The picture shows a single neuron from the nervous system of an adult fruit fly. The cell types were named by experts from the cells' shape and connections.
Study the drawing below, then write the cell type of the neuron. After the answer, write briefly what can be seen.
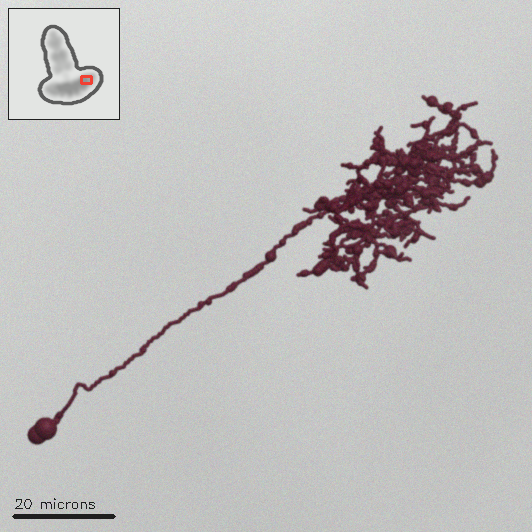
The cell type is Pm1. Its broad class is optic-lobe intrinsic neuron. The cell body is at the lower left of the picture. From left to right in the picture it spans about 90 microns. The picture shows dozens of branch ends.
